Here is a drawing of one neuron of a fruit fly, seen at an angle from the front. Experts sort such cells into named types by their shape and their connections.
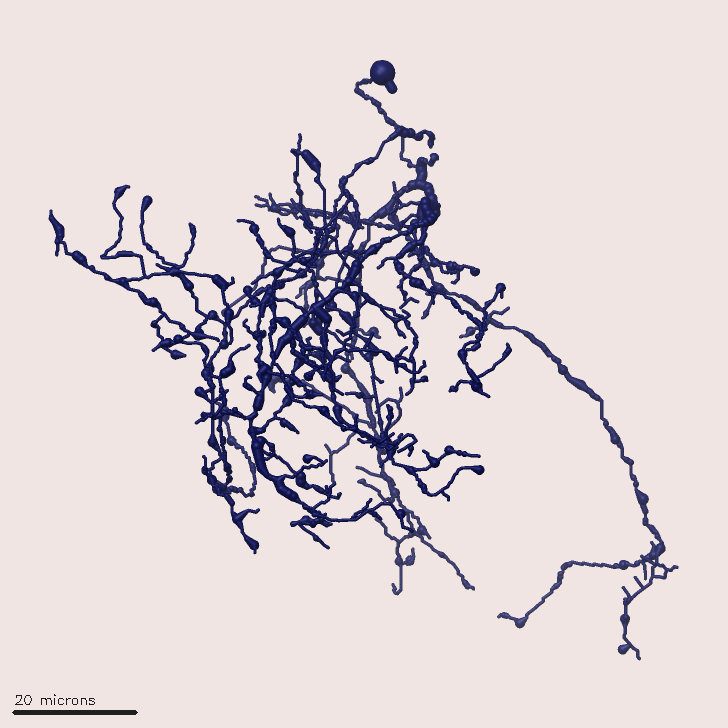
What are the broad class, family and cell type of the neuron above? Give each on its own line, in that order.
central-brain intrinsic neuron
hemilineage LHd2
SLP305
